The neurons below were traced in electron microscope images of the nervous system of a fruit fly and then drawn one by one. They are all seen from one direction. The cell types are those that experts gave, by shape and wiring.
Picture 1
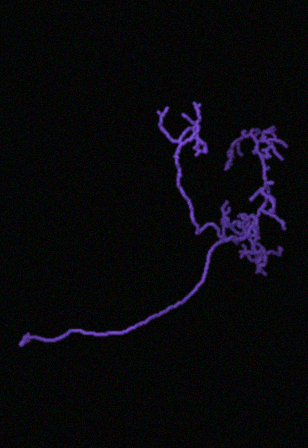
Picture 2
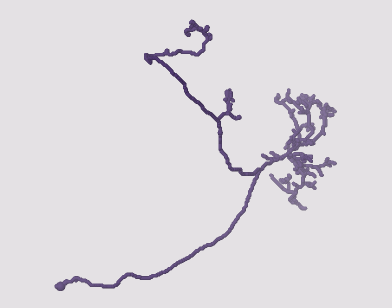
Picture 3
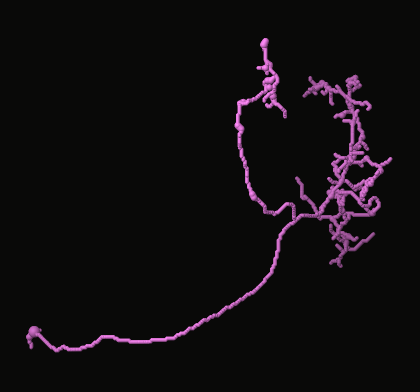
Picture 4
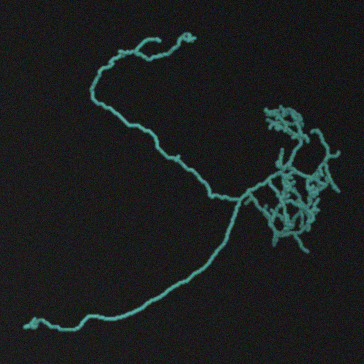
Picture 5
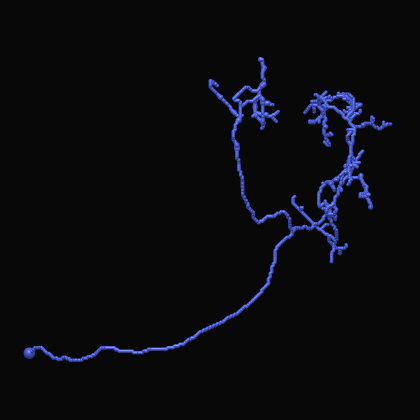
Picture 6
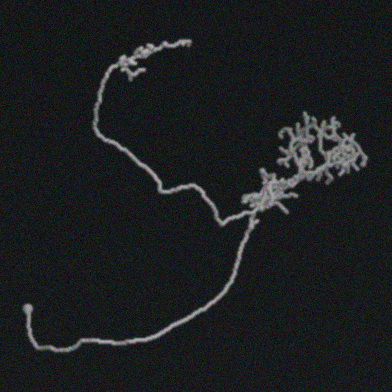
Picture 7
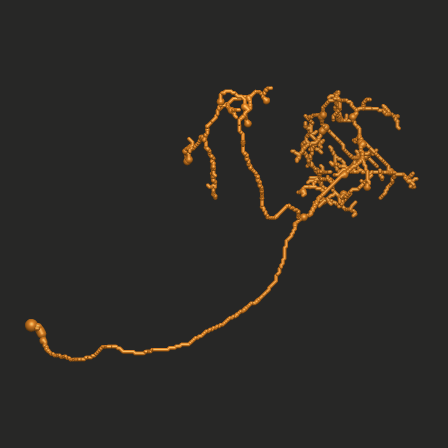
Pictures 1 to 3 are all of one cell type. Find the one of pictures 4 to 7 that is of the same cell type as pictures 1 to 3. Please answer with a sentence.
The neuron in picture 5 is of the same cell type.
